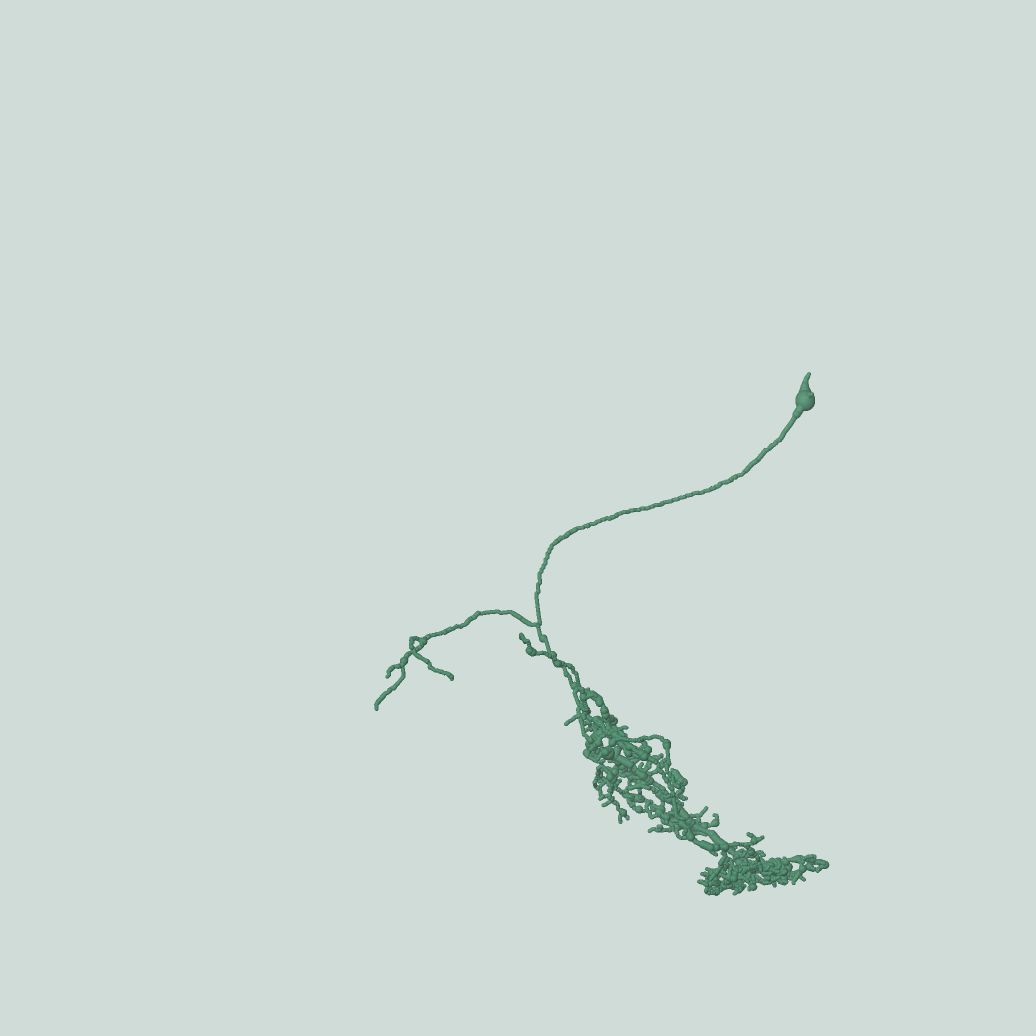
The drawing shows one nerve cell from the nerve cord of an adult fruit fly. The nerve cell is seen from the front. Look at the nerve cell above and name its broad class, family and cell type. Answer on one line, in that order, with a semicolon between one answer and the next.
nerve-cord intrinsic neuron; hemilineage 23B; IN23B031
